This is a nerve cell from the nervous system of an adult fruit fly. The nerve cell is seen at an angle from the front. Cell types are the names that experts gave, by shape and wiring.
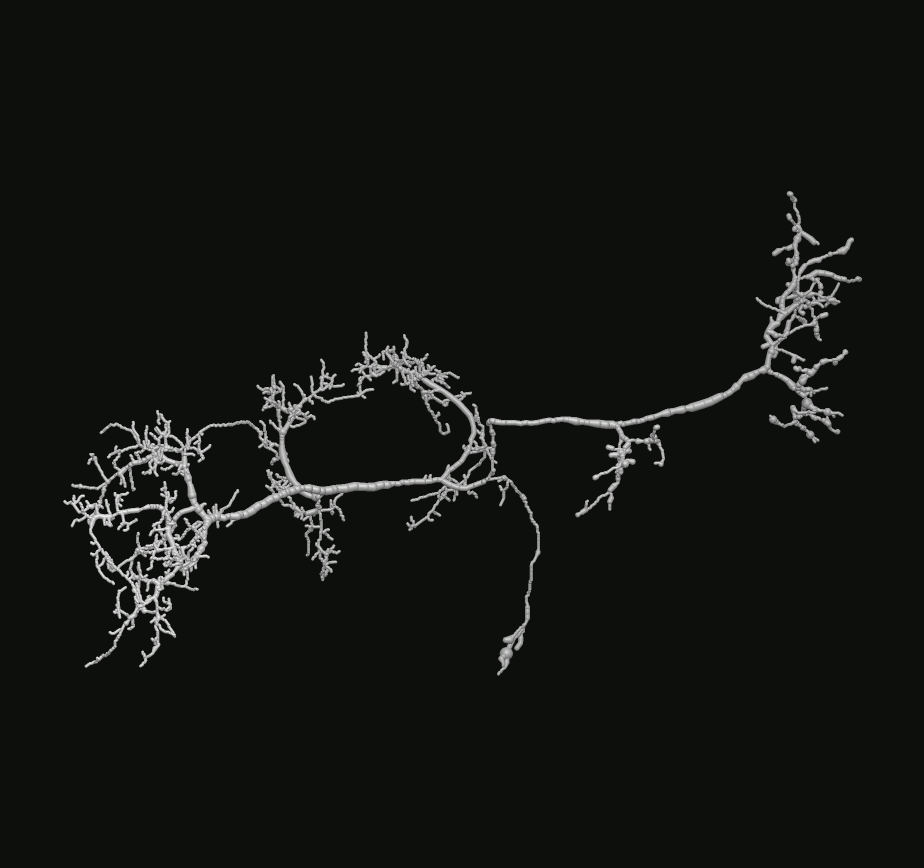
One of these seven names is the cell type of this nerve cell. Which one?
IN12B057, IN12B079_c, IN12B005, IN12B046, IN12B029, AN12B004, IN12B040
IN12B005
